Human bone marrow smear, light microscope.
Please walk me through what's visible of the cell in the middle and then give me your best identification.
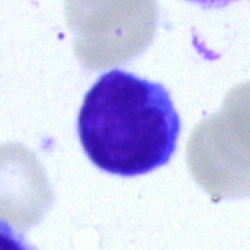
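First, the outline: roughly round and smooth. Most of the cell seems taken up by the nucleus, and its chromatin is stained a deep purple. The cytoplasm is only a narrow rim, and I notice it is widest at the upper right. So this is a lymphocyte.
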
